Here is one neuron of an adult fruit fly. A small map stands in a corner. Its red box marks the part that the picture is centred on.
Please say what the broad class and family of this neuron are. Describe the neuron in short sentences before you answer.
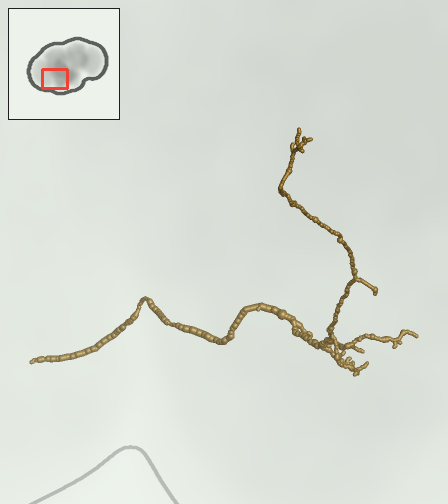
In this view it is wider than it is tall. This is a sensory neuron entering the nerve cord. Its family is called class mechanosensory proprioceptive.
